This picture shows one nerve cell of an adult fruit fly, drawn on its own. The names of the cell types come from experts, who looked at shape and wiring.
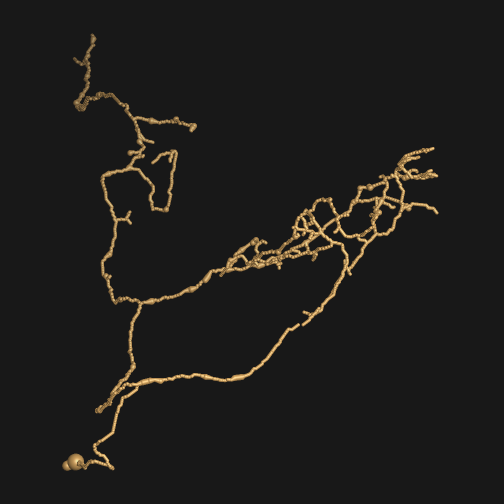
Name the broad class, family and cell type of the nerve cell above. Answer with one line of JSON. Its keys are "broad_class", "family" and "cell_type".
{"broad_class": "central-brain intrinsic neuron", "family": "hemilineage VPNp&v1_ventral", "cell_type": "CL283_a"}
